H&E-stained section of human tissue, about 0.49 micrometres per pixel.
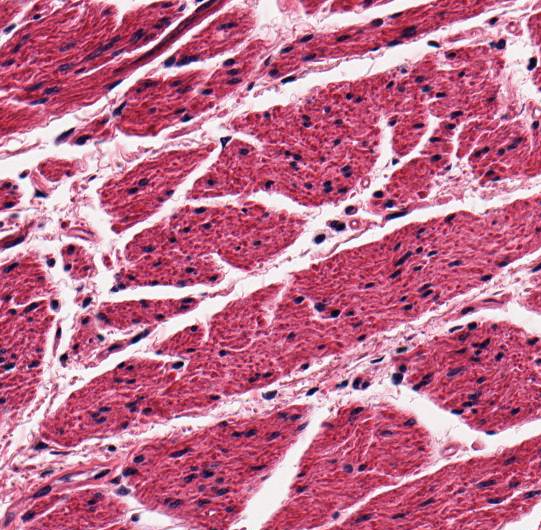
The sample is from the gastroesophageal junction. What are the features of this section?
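Arrangement first: pink-red bundles of muscle fibres fill the field, separated by irregular pale clefts. Next, the fibre cytoplasm, which is deeply eosinophilic with a fine, mottled fibrillar texture. Then the clefts: sparse wisps of pale pink connective tissue, few nuclei. Last, no fat cells.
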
